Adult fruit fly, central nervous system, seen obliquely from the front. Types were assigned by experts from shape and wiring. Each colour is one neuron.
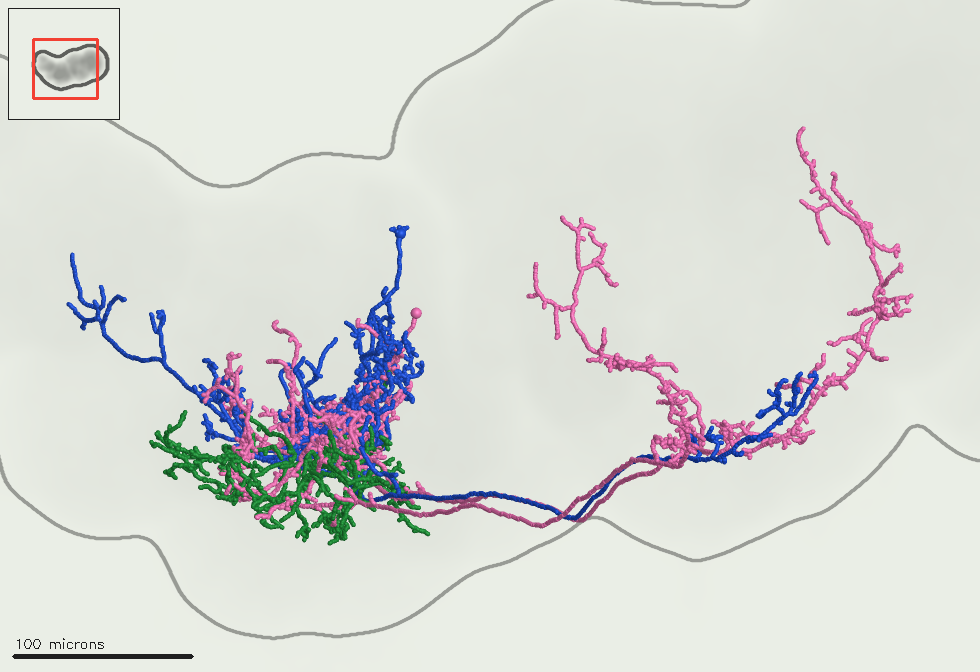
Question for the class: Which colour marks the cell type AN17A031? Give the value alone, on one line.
blue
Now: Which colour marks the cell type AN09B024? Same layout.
pink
